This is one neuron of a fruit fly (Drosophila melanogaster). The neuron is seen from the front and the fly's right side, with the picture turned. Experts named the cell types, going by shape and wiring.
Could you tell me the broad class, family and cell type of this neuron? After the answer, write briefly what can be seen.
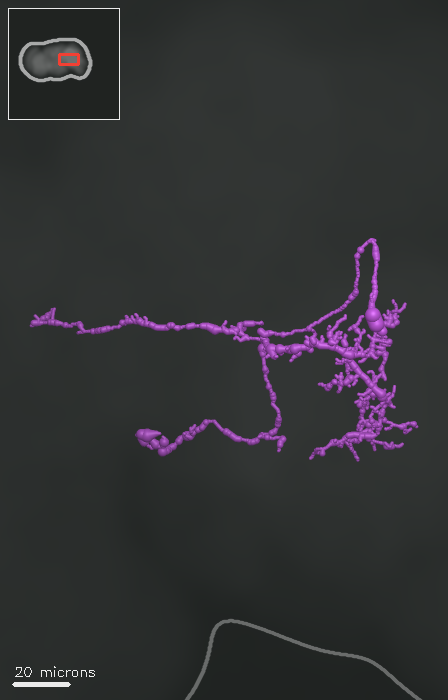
Its broad class is nerve-cord intrinsic neuron. The family is hemilineage 11B. The cell type is IN11B009. The cell body can be seen on the right of the picture. From left to right in the picture it spans about 140 microns. Dozens of branch ends can be seen.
